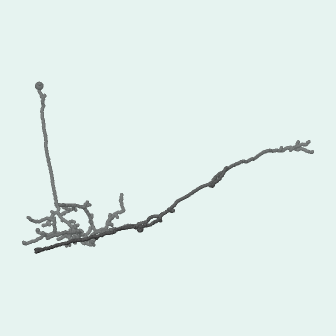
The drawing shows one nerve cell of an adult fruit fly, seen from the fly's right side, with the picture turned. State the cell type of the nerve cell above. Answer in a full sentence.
The cell type is IN06A090.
